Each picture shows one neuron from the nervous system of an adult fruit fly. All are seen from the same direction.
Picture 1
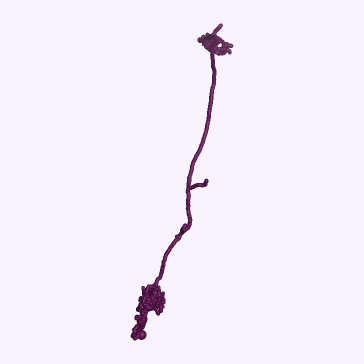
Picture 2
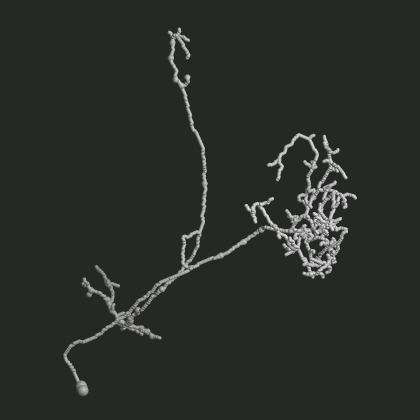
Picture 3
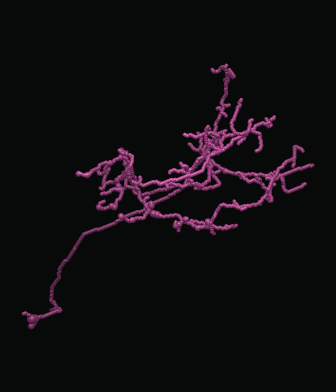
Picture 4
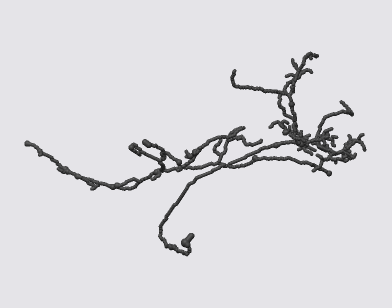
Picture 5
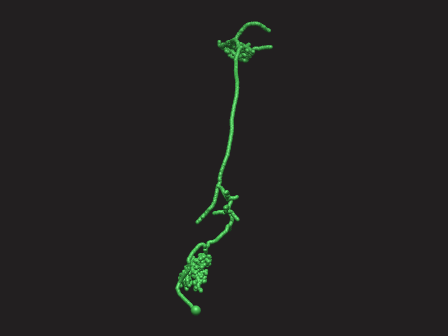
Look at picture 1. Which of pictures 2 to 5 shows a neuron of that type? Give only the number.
5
